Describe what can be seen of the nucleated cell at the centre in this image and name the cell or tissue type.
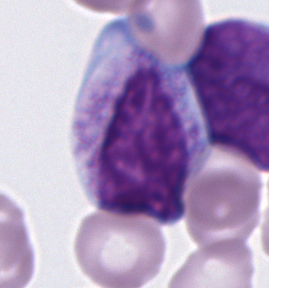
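Look first at the nucleus: it is elongated, with its long axis running roughly up and down. Around it the cytoplasm is pale blue and holds fine purple granules. Now follow the outline, and you will find it smooth, with no surface projections. This cell is a myelocyte.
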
